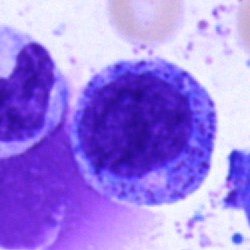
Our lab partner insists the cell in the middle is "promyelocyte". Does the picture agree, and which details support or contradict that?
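Granules are present, some of them lying over the nucleus.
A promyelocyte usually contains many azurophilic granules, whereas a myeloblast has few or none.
The name promyelocyte therefore fits better than blast. The chromatin is dark purple and fairly dense. The outline is round and smooth. A cell with an indented nucleus lies close beside its left edge.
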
